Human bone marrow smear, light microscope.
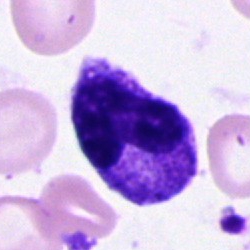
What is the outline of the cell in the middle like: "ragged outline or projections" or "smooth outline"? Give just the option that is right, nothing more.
Ragged outline or projections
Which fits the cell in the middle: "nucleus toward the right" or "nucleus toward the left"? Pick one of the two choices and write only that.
Nucleus toward the left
